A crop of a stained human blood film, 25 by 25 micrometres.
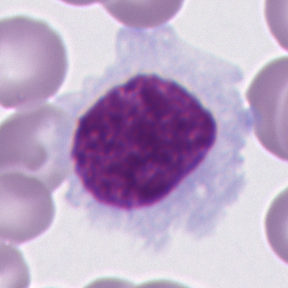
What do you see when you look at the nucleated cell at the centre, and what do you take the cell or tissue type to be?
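Mottled and clumped, the chromatin stains dark purple, and no nucleoli can be seen in the nucleus. The cytoplasm is wider on the right side of the nucleus than on the left, and no distinct coloured granules are seen in it. It is a hairy cell.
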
